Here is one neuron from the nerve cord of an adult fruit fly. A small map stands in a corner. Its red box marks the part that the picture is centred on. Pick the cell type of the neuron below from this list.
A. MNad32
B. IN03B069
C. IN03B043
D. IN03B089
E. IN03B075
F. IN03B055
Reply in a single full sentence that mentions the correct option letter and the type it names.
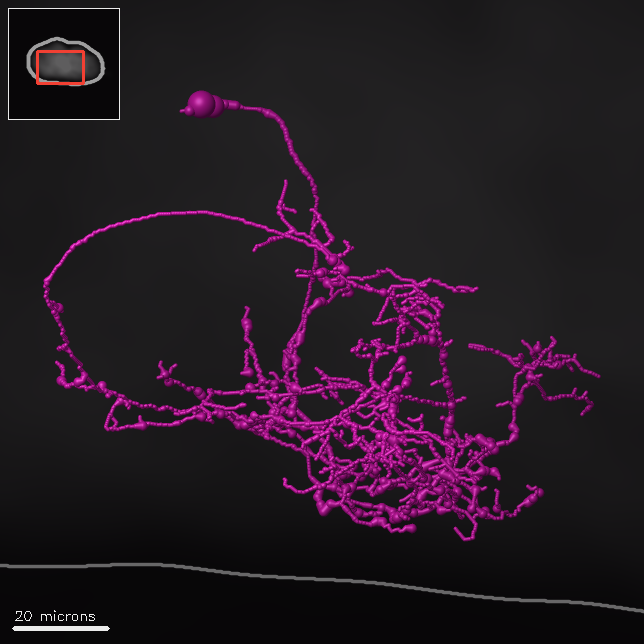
The cell type assigned to the neuron is IN03B043, under option C.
